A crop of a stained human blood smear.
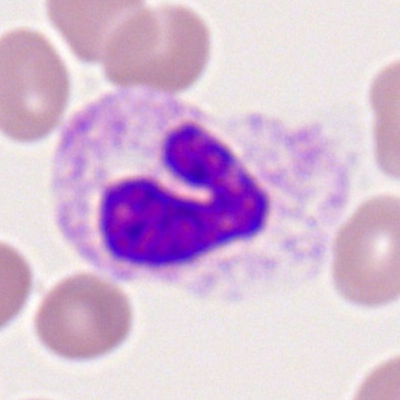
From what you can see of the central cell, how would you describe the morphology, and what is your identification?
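Single curved band nucleus, bent into a horseshoe shape. Chromatin dark purple, coarsely clumped. Cytoplasm plentiful, pale pink, with fine lilac granules scattered throughout. Band neutrophil.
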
